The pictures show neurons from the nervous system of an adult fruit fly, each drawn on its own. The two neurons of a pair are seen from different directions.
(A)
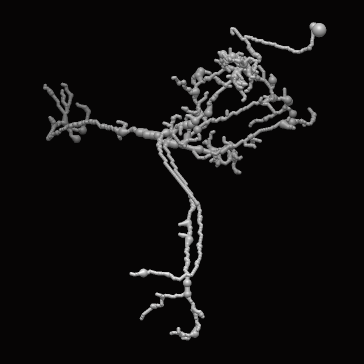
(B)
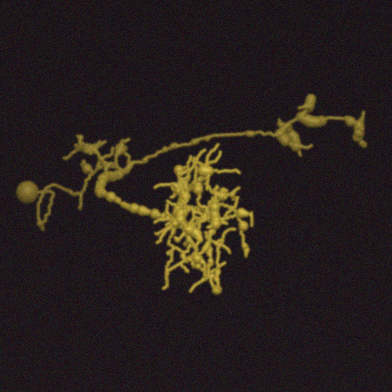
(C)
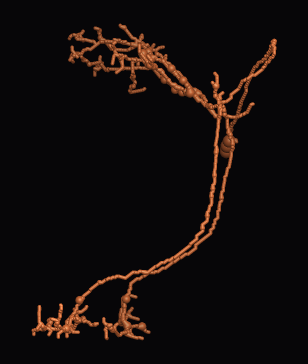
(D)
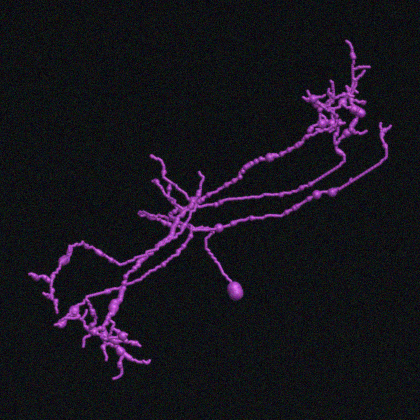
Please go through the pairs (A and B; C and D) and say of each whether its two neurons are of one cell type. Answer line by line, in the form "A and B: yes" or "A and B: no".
A and B: no
C and D: yes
